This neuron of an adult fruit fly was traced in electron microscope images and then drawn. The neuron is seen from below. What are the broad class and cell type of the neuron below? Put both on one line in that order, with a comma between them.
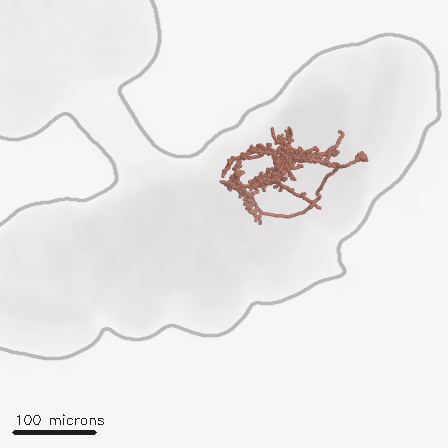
central-brain intrinsic neuron, CL030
